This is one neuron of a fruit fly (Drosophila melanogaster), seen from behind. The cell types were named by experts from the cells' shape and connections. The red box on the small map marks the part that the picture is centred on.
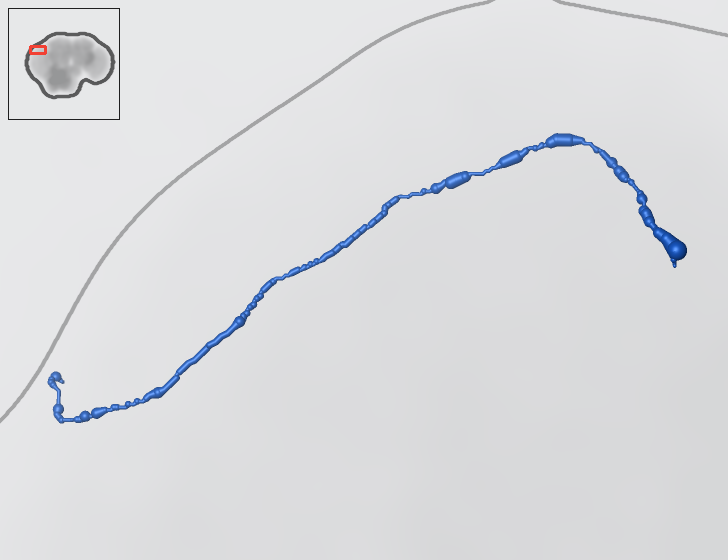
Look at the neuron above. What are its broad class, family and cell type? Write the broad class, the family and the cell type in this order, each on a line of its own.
photoreceptor or other optic-lobe sensory neuron
class visual
R7p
